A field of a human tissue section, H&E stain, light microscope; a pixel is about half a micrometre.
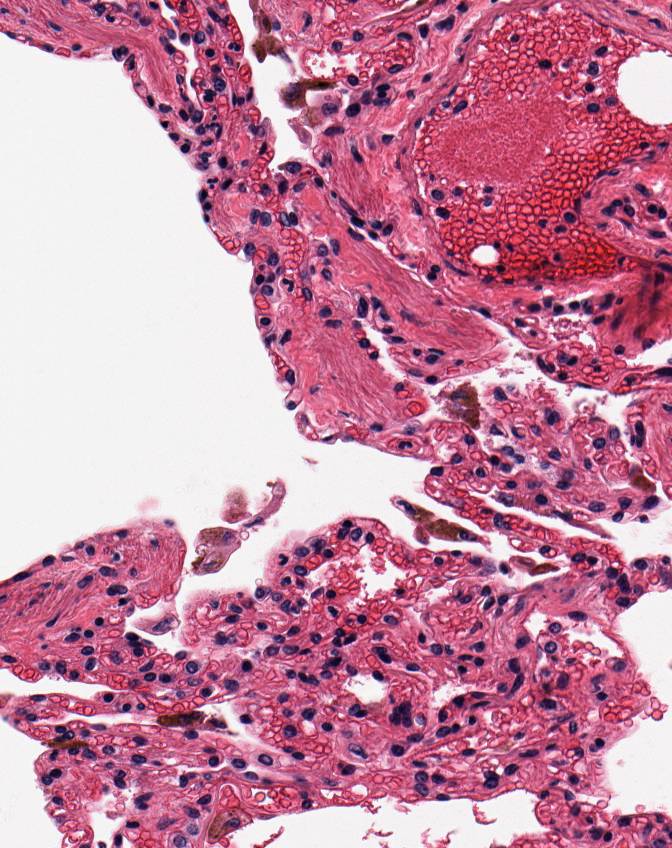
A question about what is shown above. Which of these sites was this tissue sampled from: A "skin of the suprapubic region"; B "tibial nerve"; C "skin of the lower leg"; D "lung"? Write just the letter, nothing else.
D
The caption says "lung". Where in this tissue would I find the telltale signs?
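This tissue is lung.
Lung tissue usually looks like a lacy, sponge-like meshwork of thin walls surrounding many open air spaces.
In agreement: the thin tissue walls in the lower half, crowded with small capillaries full of red blood cells. Also seen: a broad empty space across the left and centre, separating upper and lower strips of tissue. At the upper right, a large vessel is packed tightly with red blood cells. No fat cells appear anywhere in the field.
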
